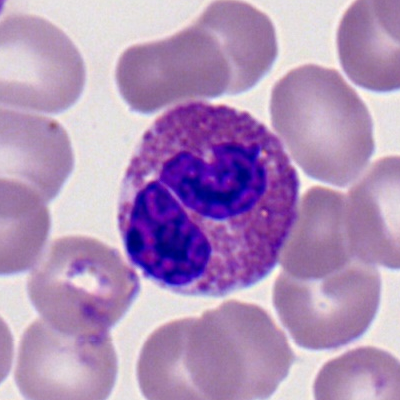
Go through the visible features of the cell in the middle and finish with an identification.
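Starting at the edge, I see a round, smooth outline. Inside, the nucleus divides into two lobes, and the upper one curves like a crescent. I can't find any nucleoli. So this is an eosinophil.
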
